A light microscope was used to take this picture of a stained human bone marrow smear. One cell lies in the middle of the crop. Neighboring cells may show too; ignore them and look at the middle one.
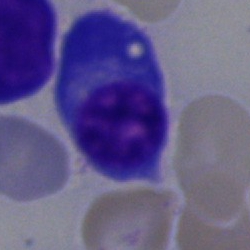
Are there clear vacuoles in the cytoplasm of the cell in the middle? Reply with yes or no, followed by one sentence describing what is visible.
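Yes. There is one small round clear vacuole in the upper right of the cytoplasm.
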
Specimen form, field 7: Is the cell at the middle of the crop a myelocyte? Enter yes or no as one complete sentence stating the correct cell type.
No, the cell centered in the crop is a plasma cell, not a myelocyte.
